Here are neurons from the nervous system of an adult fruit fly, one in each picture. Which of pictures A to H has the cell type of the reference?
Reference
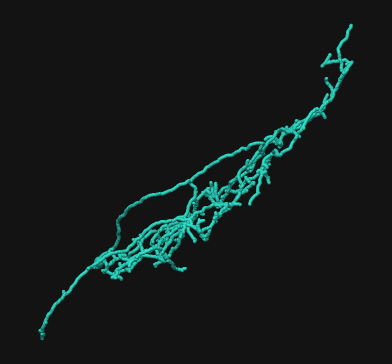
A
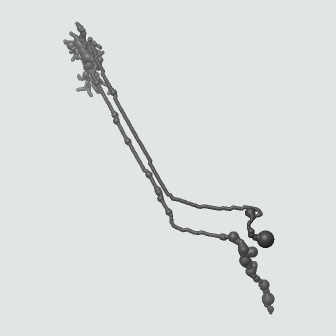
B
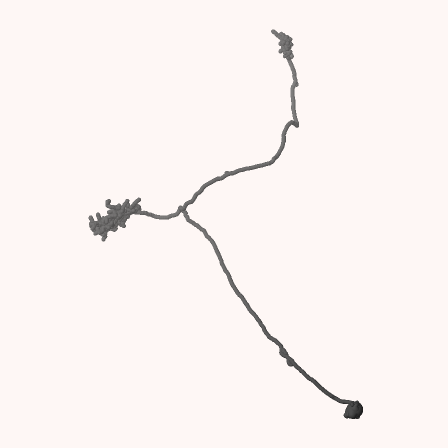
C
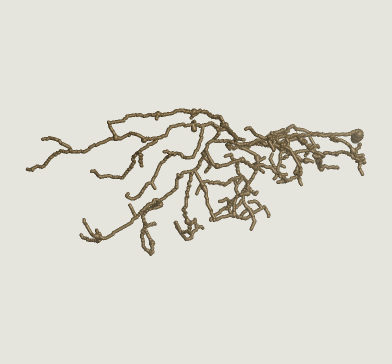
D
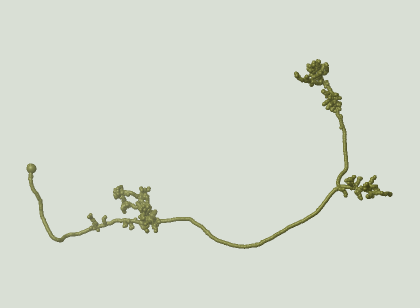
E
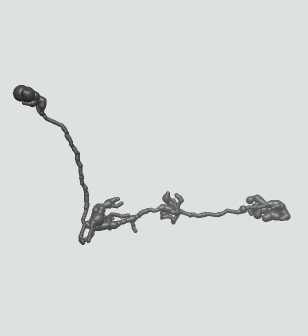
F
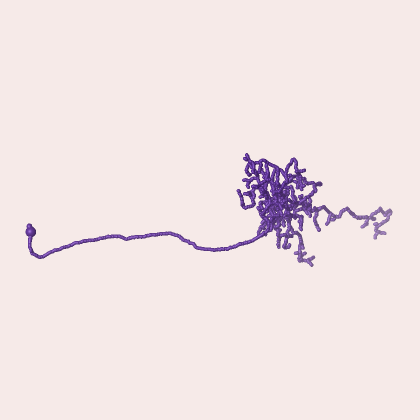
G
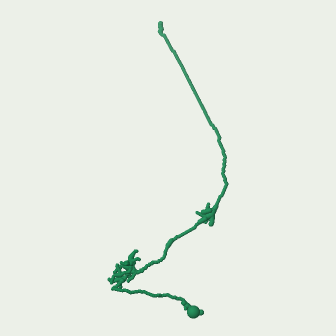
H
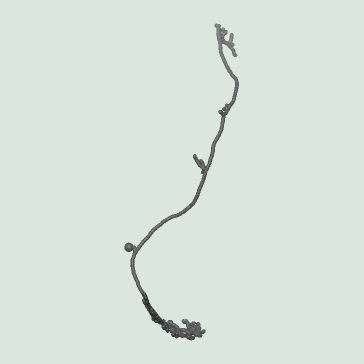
Picture C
